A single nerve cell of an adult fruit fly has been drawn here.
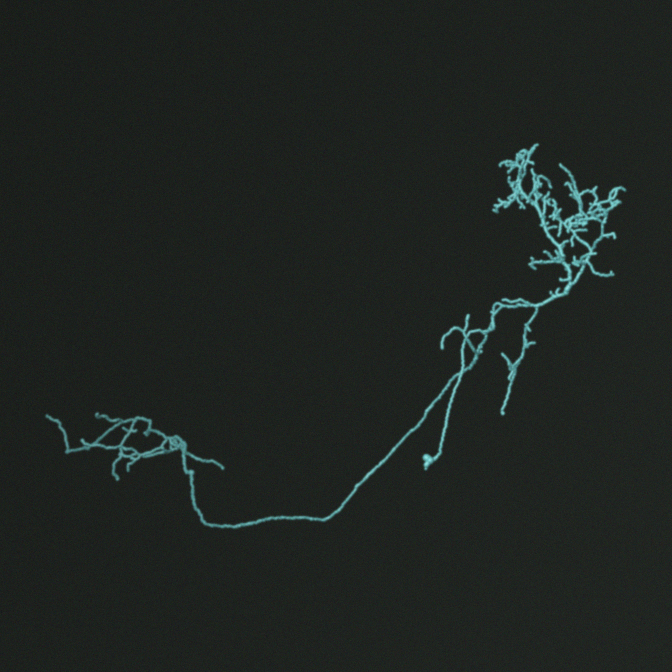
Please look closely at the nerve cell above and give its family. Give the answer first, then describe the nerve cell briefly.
The family is hemilineage LB12. It is a descending neuron. Dozens of branch ends can be seen. In this view it is wider than it is tall.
